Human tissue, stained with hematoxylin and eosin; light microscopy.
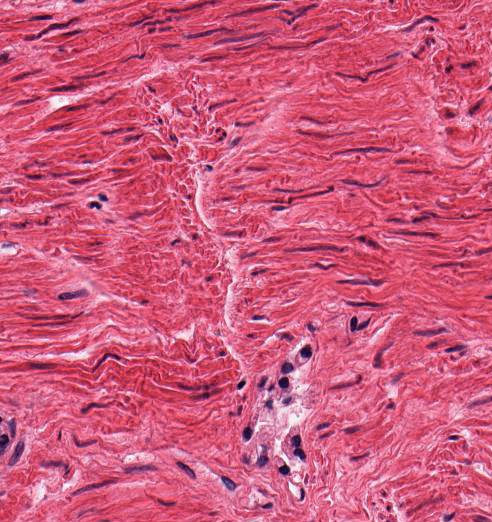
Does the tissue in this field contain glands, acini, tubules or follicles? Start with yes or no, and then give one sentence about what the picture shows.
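No. No epithelium or glands are present anywhere in the field.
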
